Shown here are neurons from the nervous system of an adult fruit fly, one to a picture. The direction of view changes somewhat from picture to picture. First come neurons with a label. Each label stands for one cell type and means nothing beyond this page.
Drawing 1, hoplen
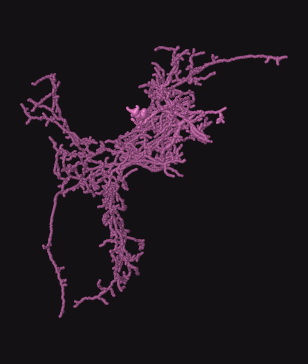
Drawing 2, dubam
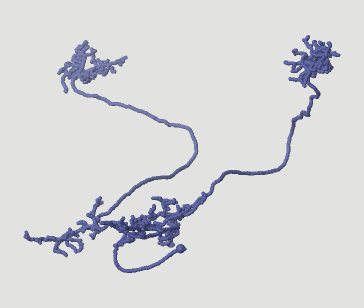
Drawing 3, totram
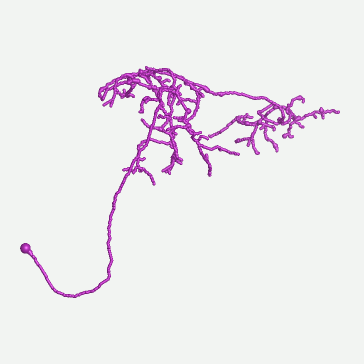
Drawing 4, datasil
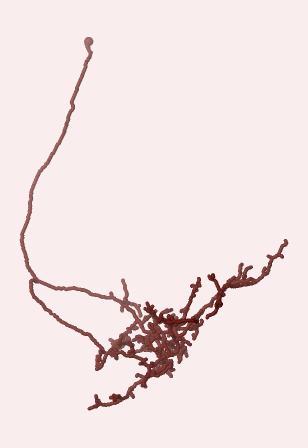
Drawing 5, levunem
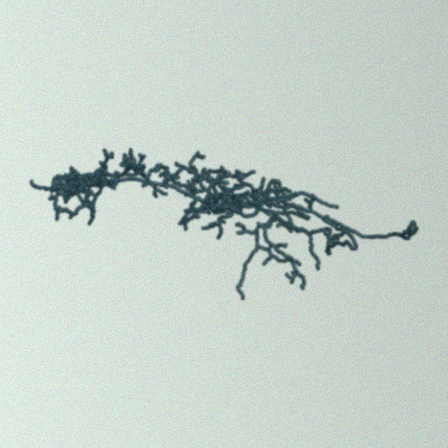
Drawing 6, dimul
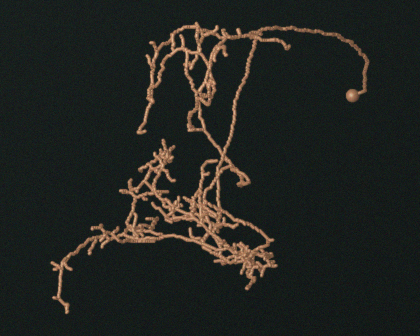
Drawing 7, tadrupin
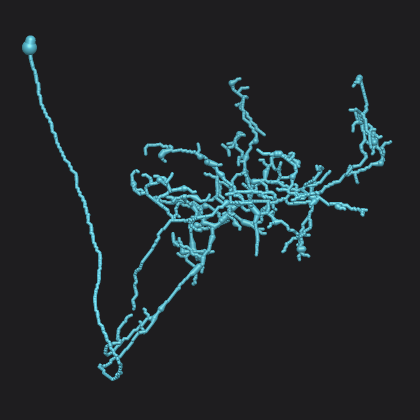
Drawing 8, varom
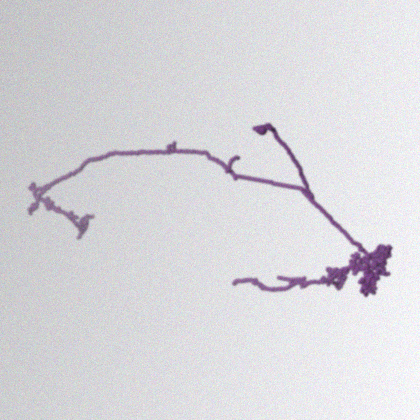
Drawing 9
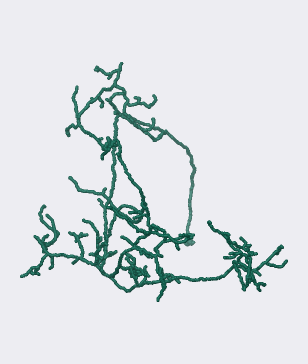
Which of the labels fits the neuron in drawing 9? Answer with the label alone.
dimul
